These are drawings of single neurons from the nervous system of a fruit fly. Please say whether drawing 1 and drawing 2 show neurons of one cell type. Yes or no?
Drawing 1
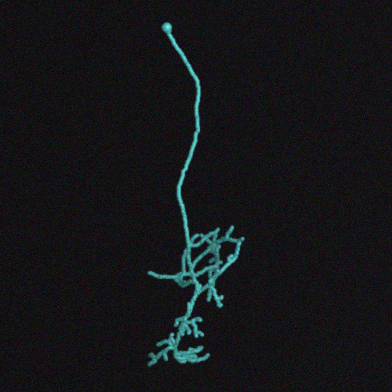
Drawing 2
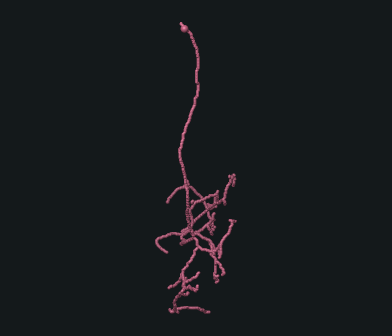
yes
